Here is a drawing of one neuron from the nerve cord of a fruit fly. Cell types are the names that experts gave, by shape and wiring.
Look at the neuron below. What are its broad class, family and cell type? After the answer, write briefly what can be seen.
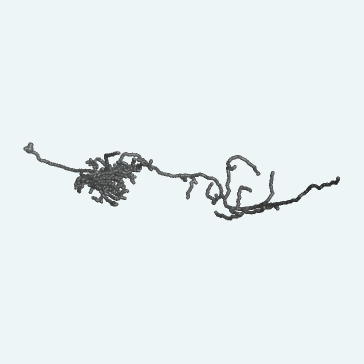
This is a nerve-cord intrinsic neuron. The family is hemilineage 06A. It is of cell type IN06A052. In this view it is more than twice as wide as it is tall.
